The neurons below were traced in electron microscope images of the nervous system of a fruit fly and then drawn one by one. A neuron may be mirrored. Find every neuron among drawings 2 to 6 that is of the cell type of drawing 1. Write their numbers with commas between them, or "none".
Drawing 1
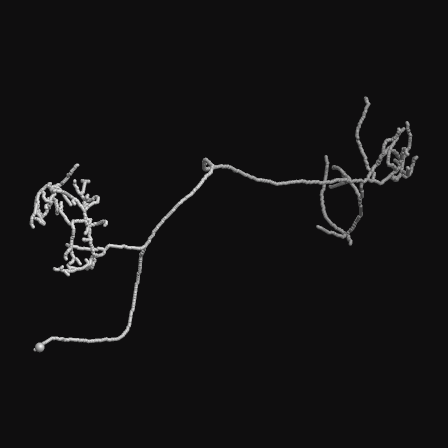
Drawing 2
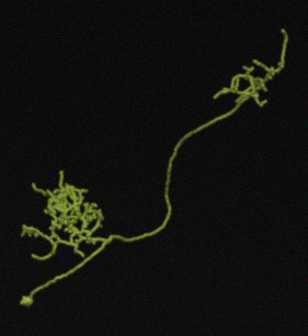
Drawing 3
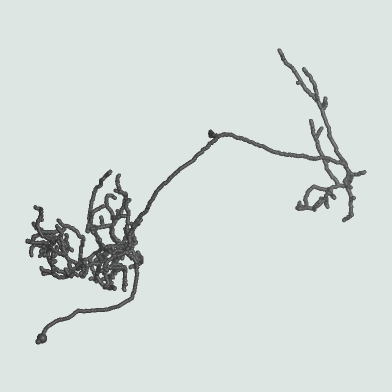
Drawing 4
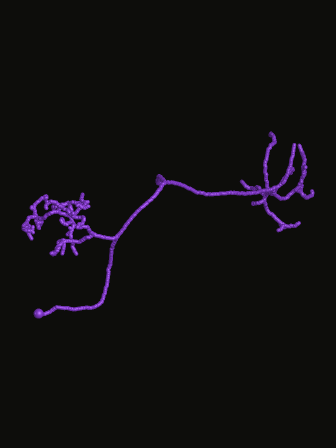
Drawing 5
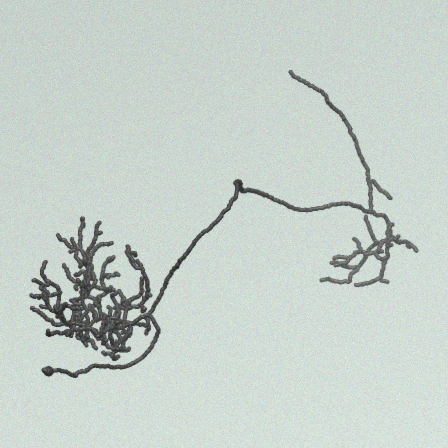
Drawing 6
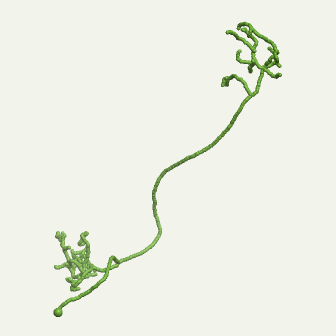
4, 6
